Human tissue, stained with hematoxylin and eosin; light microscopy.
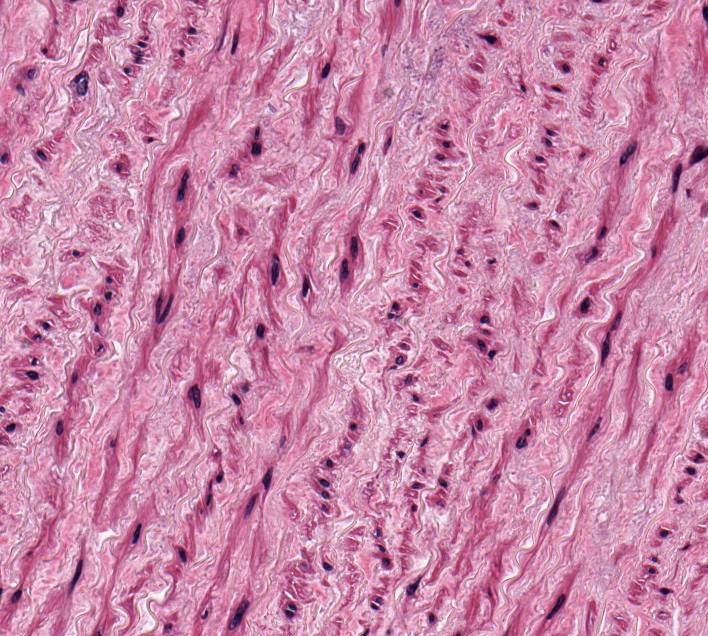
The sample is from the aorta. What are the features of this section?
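Eosinophilic fibres in parallel bands across whole field, lower left to upper right. Fibre course wavy, undulating, not straight. Most nuclei dark, elongated, spindle-shaped. Long axes of elongated nuclei parallel to fibres.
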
